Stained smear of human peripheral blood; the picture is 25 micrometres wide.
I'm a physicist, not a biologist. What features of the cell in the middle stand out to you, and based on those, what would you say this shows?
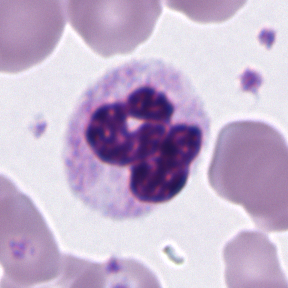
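Outline smooth, round to slightly oval. Cytoplasm pale pinkish-lilac, with fine small lilac granules scattered evenly through it. No vacuoles. Segmented neutrophil.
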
